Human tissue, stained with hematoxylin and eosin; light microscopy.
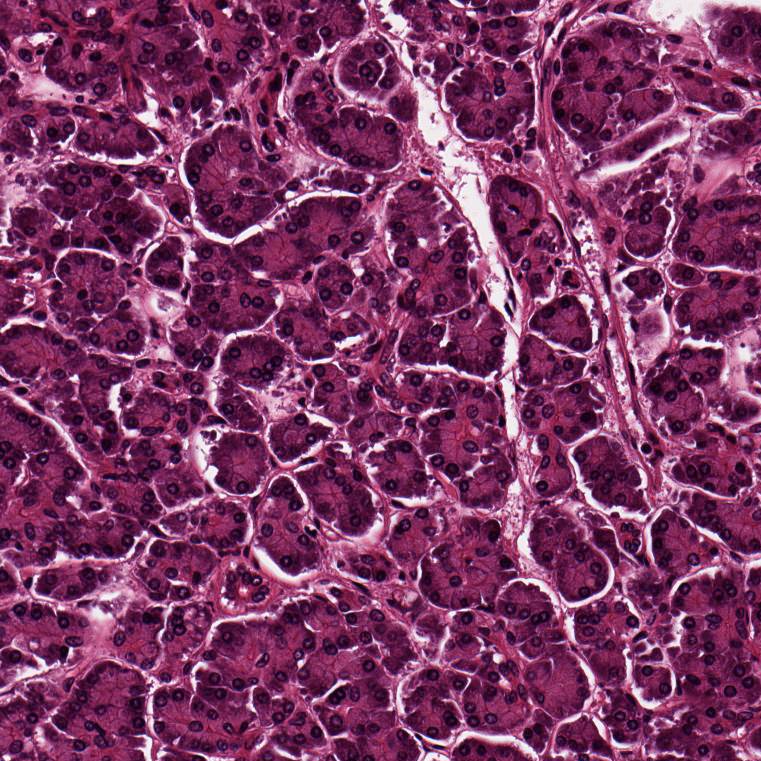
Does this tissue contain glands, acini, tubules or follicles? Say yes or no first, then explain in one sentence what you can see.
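Yes. The field is packed with closely set rounded acini separated only by thin strands of stroma.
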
